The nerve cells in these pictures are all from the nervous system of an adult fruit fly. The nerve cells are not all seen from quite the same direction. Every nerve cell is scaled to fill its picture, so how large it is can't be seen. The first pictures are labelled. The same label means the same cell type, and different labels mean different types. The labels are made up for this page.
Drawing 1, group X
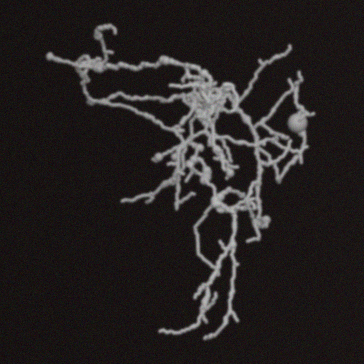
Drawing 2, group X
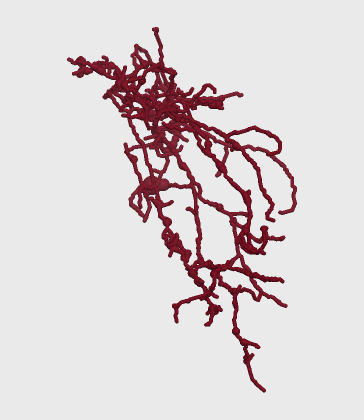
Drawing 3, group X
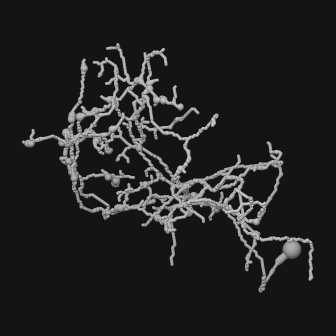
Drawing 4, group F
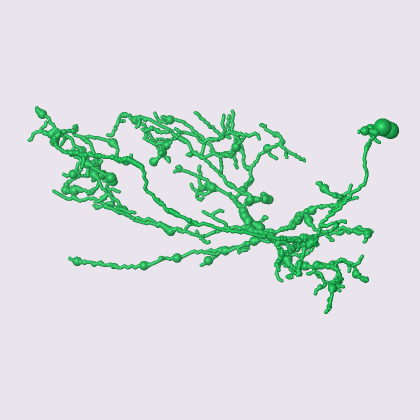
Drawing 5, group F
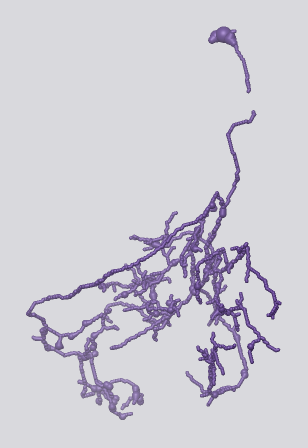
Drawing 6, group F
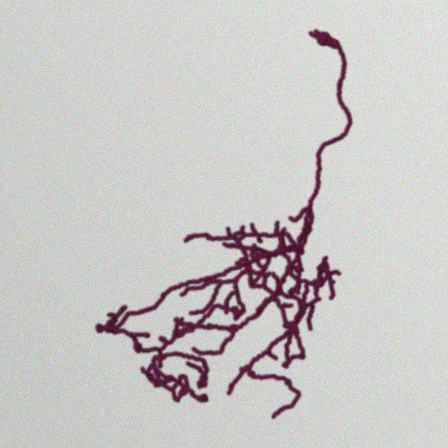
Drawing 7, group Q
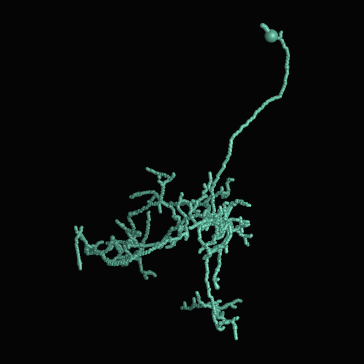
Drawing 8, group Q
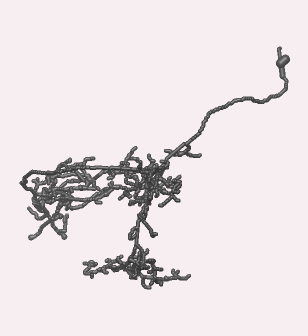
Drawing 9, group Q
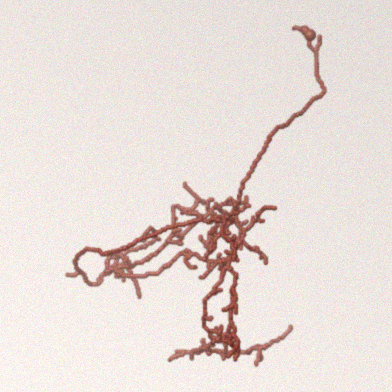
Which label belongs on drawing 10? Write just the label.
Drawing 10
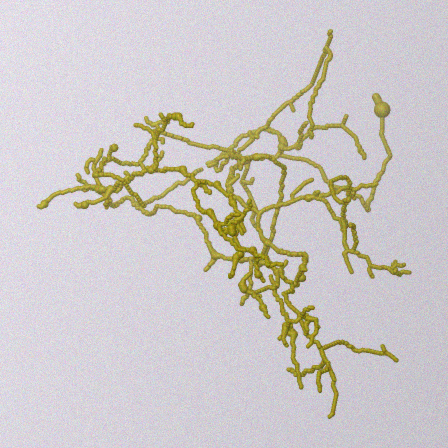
group X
